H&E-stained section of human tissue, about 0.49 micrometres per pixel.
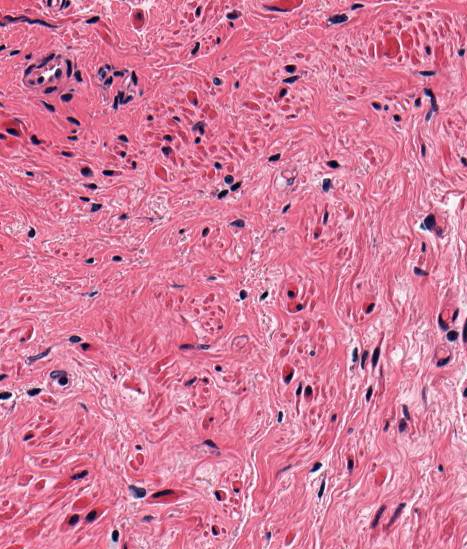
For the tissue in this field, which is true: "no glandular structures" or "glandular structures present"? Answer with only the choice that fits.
No glandular structures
